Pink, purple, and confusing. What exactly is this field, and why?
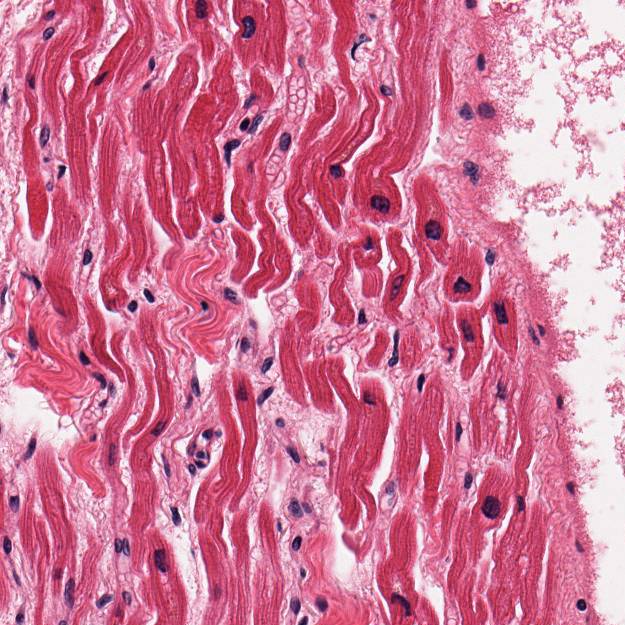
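This is myocardium, its fibre nuclei lying centrally.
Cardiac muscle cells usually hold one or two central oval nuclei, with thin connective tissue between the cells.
Between the fibres here lies pale, loose, wispy tissue with small dark nuclei. The cytoplasm stains deep red-pink with fine lengthwise lines; several fibres in the right half have large, dark, irregular nuclei.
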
